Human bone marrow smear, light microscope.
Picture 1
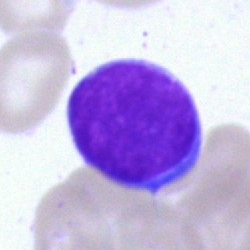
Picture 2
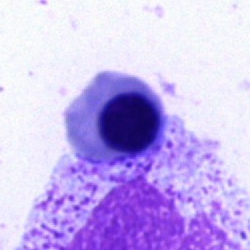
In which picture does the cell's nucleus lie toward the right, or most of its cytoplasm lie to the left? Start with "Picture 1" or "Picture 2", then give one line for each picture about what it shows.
Picture 2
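In picture 1: The cytoplasm shows as a thin blue rim mainly along the lower right edge.
In picture 2: The nucleus sits off-centre, toward the right side of the cell.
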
